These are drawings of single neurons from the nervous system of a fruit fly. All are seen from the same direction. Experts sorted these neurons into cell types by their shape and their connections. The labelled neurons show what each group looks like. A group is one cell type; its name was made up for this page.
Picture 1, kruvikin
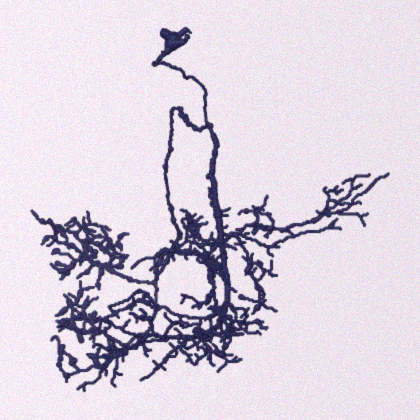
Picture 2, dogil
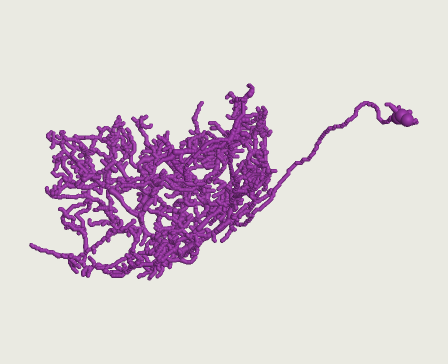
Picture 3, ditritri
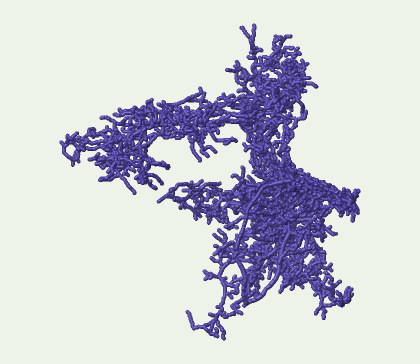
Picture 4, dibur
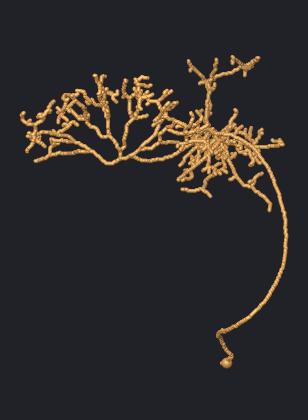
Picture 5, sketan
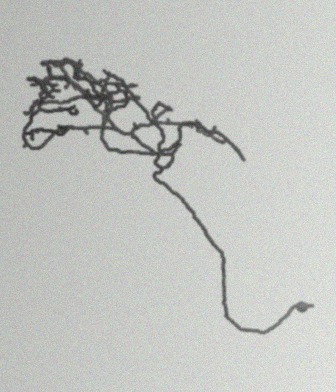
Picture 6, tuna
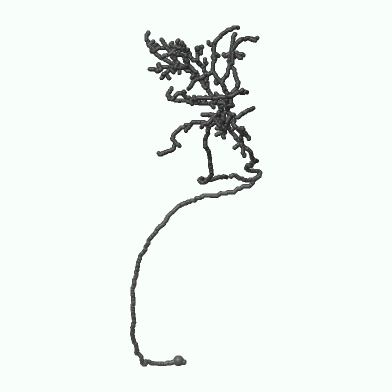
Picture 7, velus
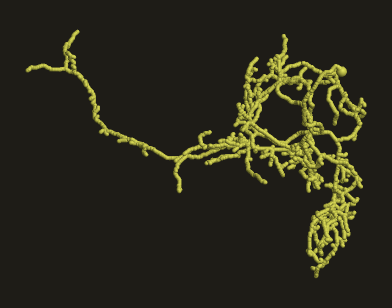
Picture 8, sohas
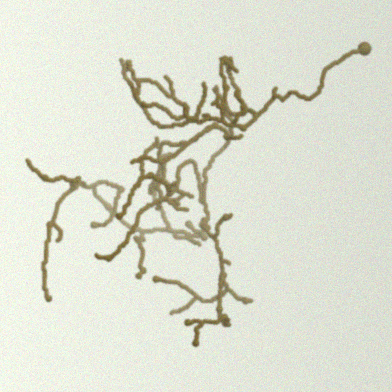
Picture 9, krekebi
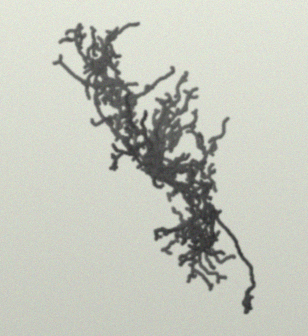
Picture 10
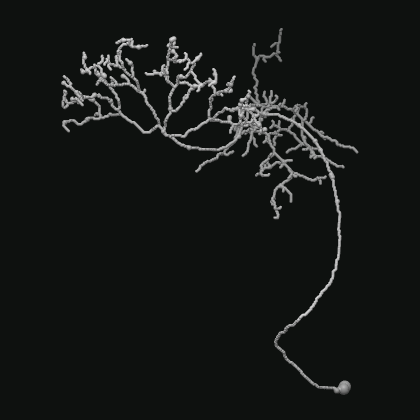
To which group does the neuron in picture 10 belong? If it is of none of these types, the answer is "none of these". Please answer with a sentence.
It belongs to dibur.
